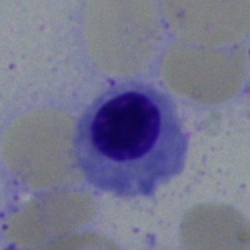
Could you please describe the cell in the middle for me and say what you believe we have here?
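Its nucleus is pushed off-centre toward the upper left, and no nucleoli show in it. The rim of cytoplasm is broadest below and to the right of the nucleus, with no distinct granules. That's an erythroblast.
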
